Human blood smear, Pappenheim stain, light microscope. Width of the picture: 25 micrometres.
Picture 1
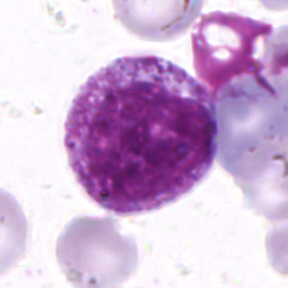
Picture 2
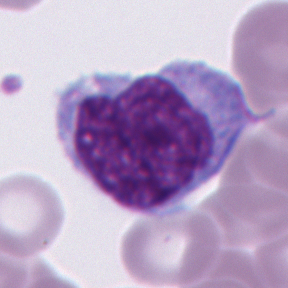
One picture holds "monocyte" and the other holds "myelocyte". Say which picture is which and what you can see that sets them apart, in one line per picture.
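Picture 1: myelocyte. Fine dark purple granules are scattered through the cytoplasm.
Picture 2: monocyte. No distinct granules are seen in the cytoplasm.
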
